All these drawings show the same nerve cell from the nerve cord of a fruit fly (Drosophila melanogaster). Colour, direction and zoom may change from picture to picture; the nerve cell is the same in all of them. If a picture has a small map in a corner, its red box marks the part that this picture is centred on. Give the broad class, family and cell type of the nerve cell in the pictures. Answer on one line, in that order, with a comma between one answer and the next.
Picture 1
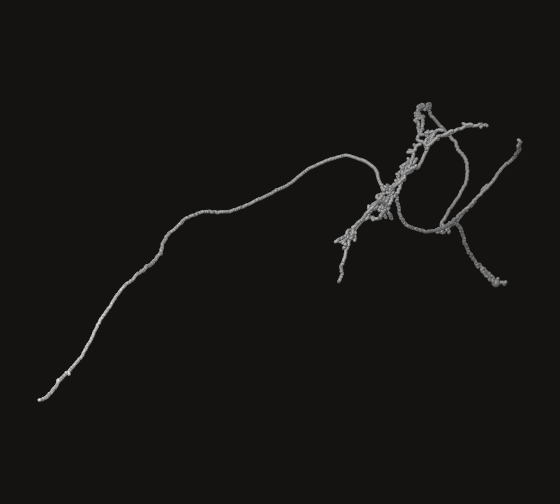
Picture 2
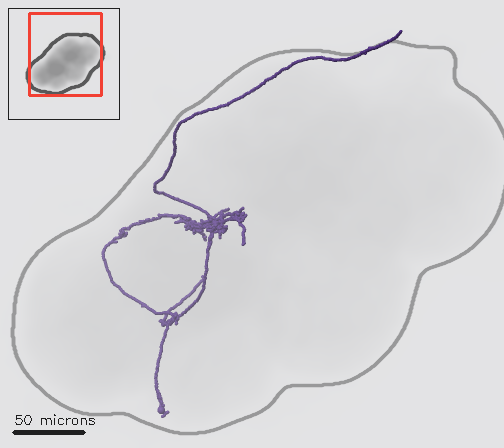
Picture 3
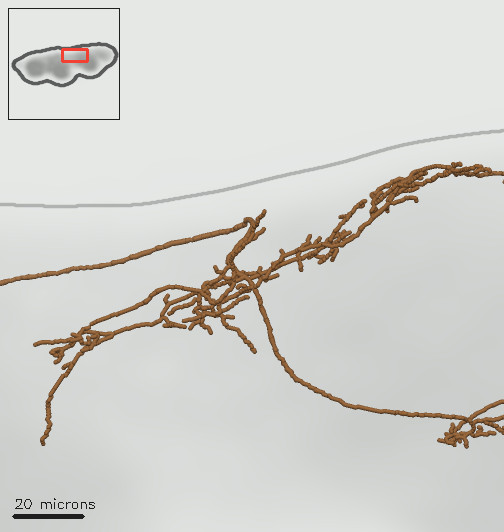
ascending neuron, hemilineage 27X, AN27X018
